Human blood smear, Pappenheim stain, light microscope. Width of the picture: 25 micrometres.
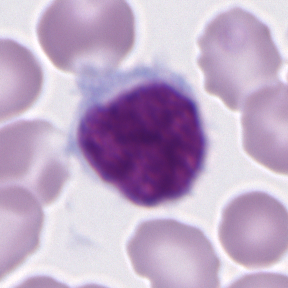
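Hairy cell, middle of the field: the cytoplasm looks a pale greyish blue. Its edge is ragged, with fine hair-like projections. Looking at the nucleus, the chromatin seems dense and dark purple, with coarse clumps and small lighter patches, and I can't make out a nucleolus anywhere in it.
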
